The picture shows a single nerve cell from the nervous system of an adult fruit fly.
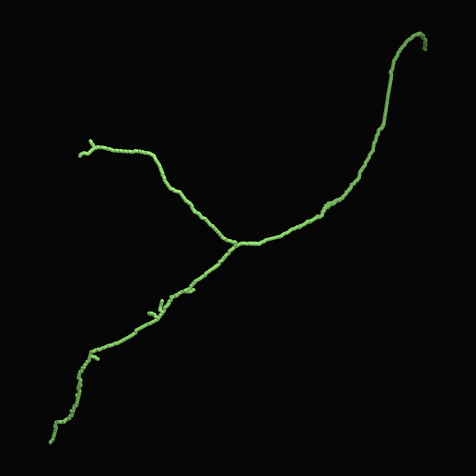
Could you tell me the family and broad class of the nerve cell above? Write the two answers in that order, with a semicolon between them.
class mechanosensory tactile; sensory neuron entering the nerve cord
